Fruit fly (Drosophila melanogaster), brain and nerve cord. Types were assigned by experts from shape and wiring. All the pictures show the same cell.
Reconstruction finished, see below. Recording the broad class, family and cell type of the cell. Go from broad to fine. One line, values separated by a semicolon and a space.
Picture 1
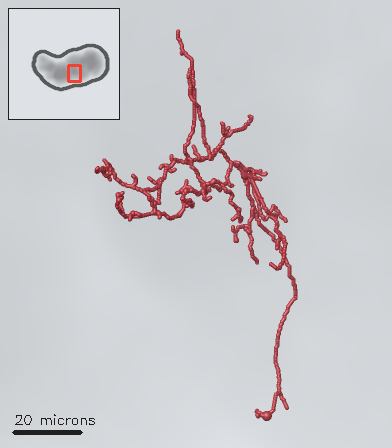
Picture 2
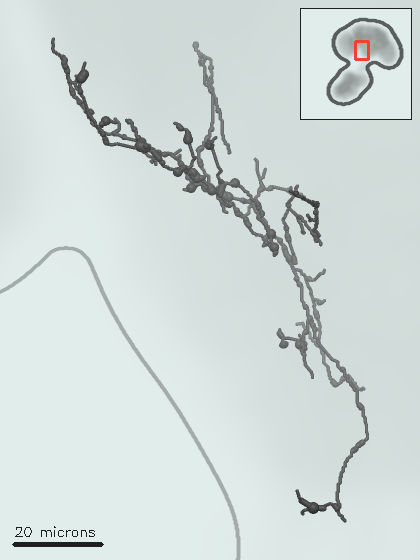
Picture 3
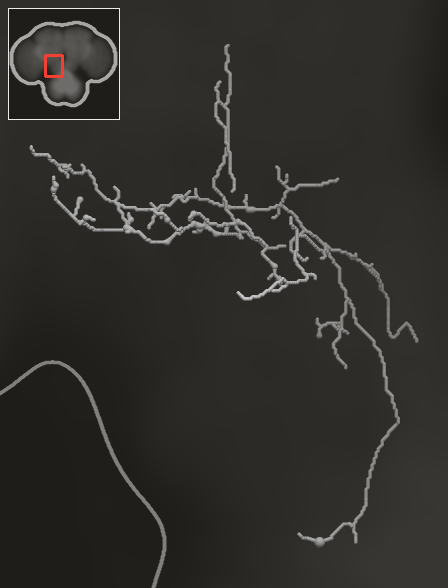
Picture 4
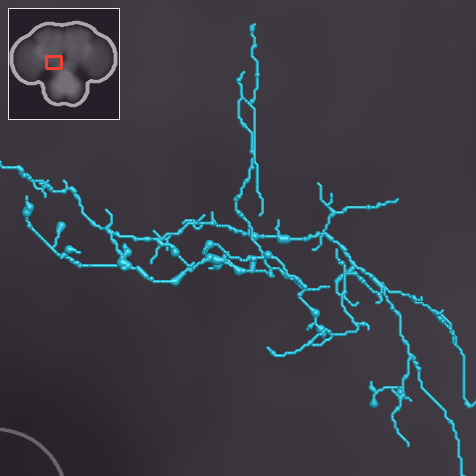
central-brain intrinsic neuron; hemilineage LB3; CB1233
